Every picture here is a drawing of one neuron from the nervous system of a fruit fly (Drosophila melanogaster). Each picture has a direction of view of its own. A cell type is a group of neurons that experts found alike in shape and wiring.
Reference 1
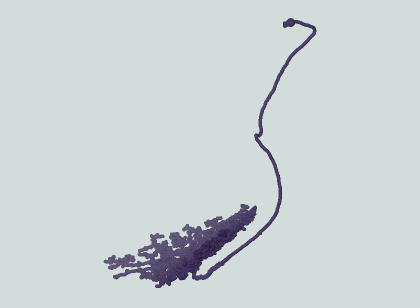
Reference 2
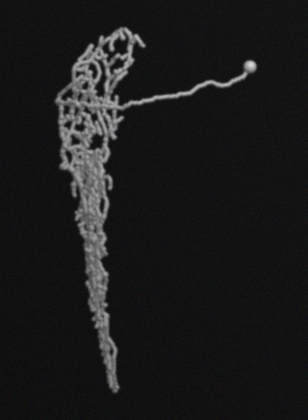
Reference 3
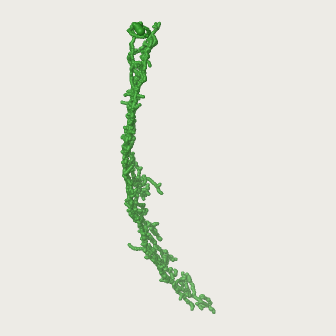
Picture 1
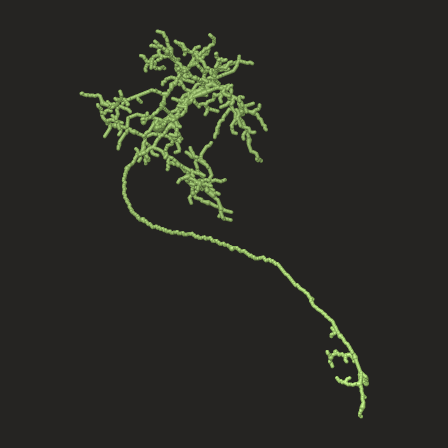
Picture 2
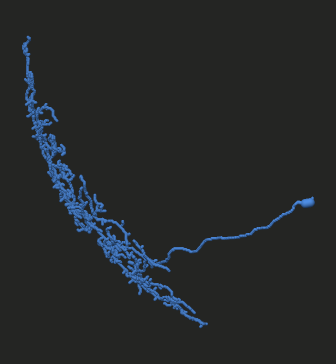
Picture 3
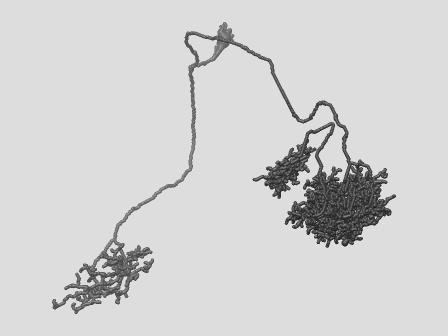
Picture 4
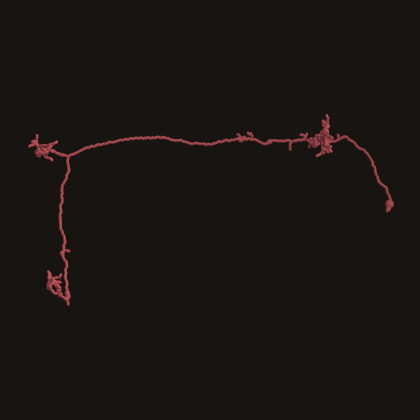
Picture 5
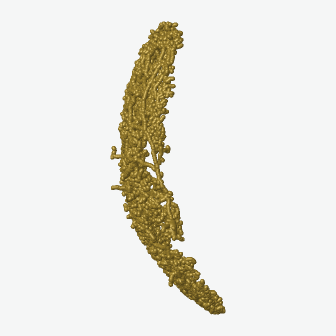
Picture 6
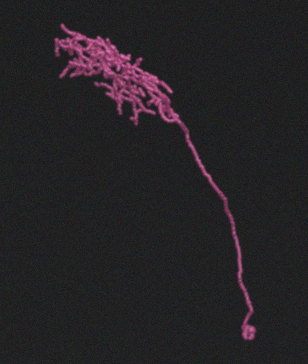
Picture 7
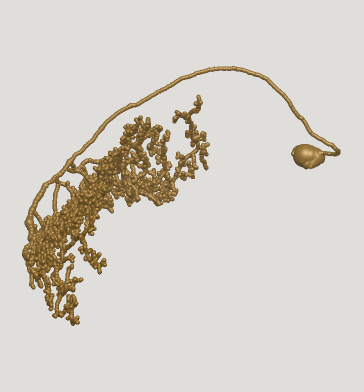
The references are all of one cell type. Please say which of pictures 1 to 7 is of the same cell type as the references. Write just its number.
7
